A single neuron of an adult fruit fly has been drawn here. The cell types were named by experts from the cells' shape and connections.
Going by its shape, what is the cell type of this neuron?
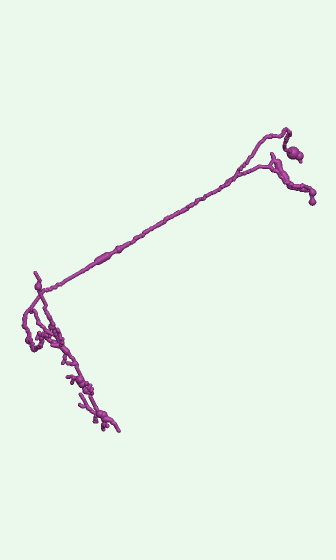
T4d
